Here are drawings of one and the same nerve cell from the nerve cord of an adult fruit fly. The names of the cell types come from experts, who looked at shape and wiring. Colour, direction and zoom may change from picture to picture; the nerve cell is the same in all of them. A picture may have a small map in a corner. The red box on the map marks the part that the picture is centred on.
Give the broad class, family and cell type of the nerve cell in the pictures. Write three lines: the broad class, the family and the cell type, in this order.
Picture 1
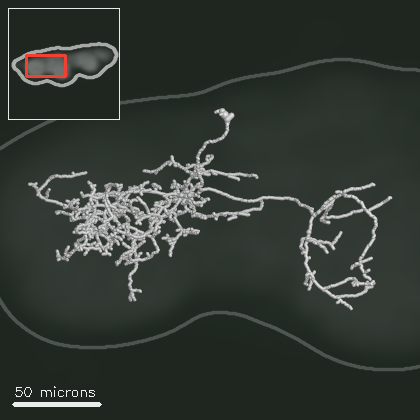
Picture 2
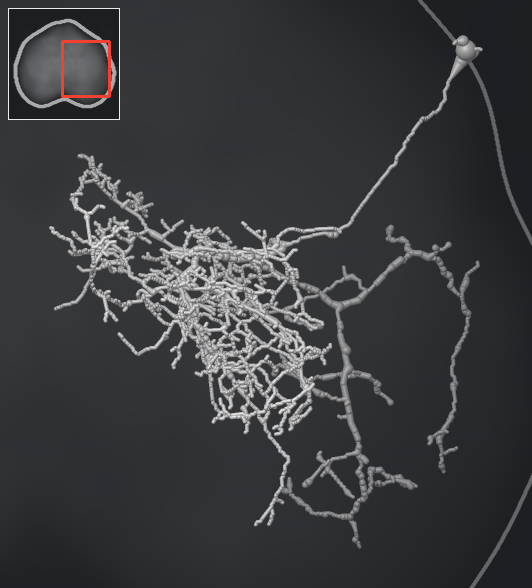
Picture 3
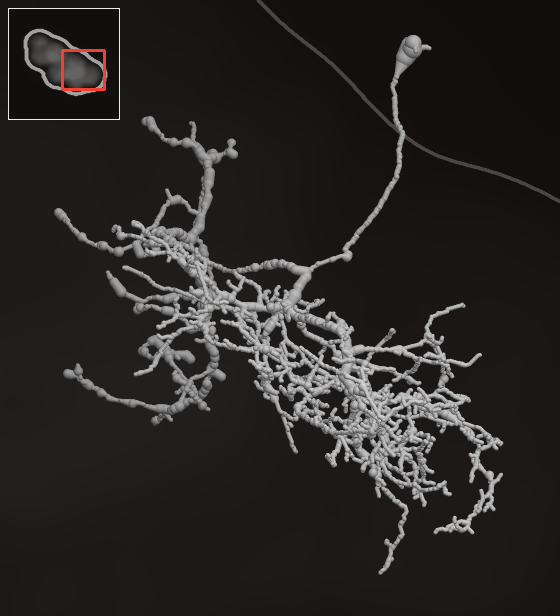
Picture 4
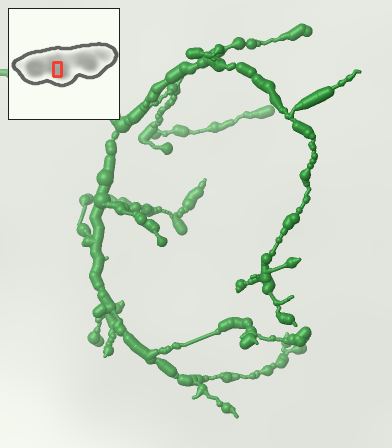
nerve-cord intrinsic neuron
hemilineage 11A
IN11A003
